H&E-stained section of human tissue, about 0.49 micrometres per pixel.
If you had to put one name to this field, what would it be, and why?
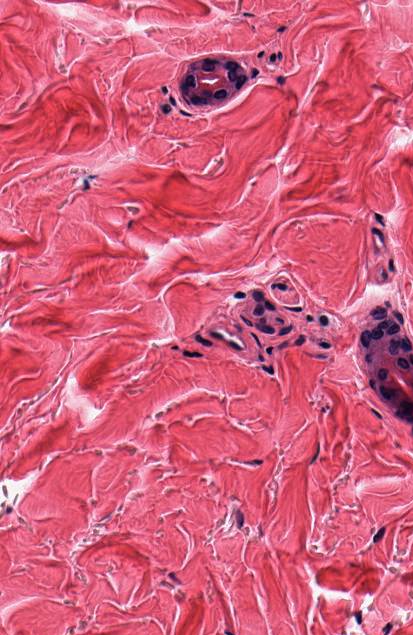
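Dermis occupies this field. Thick eosinophilic collagen bundles fill nearly all of it, running in haphazard, interlacing directions and parted by thin white clefts.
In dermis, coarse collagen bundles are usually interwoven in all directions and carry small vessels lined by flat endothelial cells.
Near the top centre lies a small rounded vessel whose slit-like lumen is ringed by dark nuclei, and mid-field a small cluster of dark nuclei surrounds tiny vascular spaces.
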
